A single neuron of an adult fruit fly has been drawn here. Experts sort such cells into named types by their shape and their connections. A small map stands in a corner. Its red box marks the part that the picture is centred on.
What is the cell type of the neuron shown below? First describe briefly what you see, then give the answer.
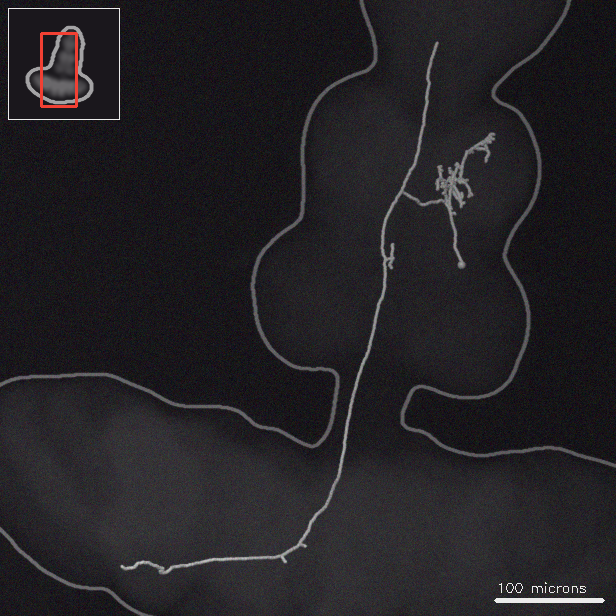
The cell body can be seen on the right of the picture. From top to bottom in the picture it spans about 500 microns. This is an ascending neuron. It is of cell type AN10B047.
